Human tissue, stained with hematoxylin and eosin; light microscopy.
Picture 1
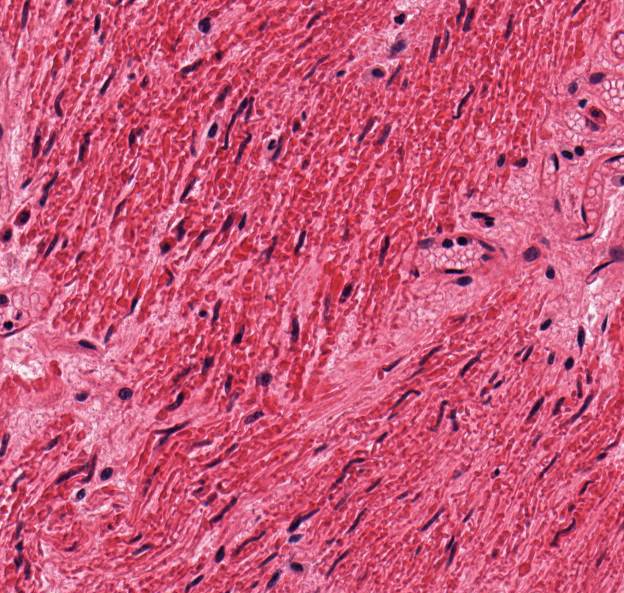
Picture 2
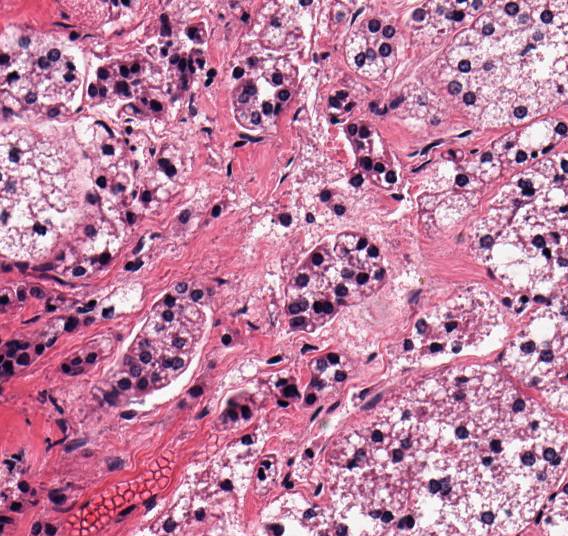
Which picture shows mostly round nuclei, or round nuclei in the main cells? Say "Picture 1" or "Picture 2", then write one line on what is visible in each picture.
Picture 2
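In picture 1: Scattered among the red material are elongated, dark blue, spindle-shaped nuclei.
In picture 2: The nuclei of the nest cells are small, round and darkly stained.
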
